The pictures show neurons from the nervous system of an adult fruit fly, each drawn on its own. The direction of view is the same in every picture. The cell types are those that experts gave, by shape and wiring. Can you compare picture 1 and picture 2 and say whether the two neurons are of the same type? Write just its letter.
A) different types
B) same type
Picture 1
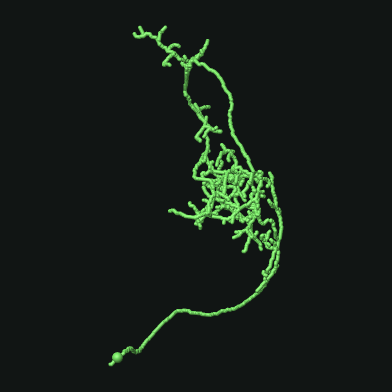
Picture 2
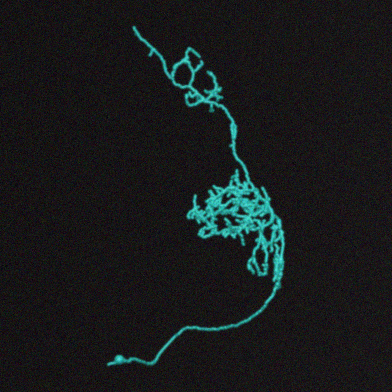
B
